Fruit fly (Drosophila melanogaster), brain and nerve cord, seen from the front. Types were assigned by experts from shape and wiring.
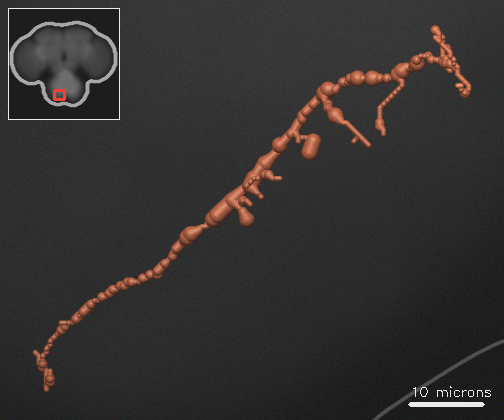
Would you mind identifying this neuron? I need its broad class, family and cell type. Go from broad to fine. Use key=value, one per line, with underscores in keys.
broad_class=sensory neuron entering the nerve cord
family=class mechanosensory tactile
cell_type=SNta43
